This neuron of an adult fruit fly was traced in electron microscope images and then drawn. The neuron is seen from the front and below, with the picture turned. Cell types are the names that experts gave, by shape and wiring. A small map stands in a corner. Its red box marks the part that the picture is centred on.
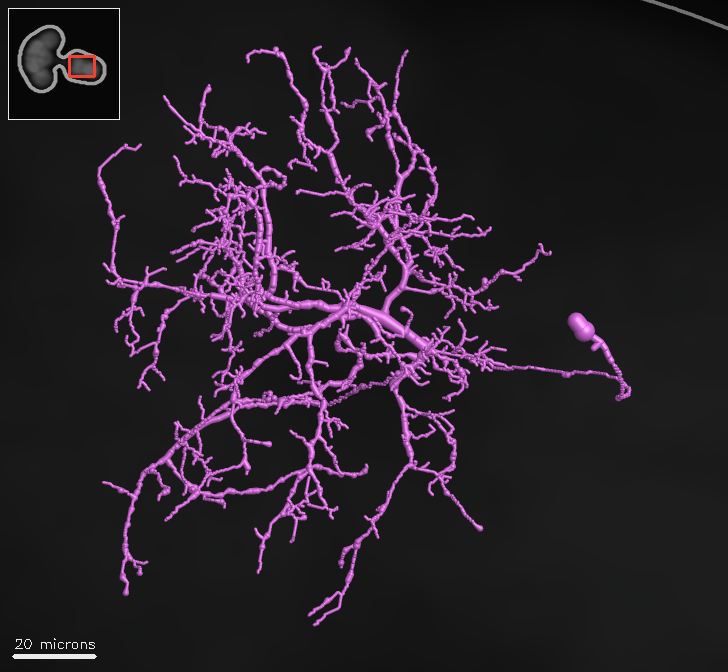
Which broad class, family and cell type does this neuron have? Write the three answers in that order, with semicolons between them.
nerve-cord intrinsic neuron; hemilineage 06B; IN06B019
